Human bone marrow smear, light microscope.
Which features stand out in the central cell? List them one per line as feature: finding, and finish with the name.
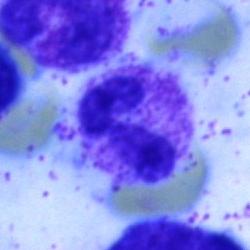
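Outline: roughly round
Nucleus: two main lobes, joined together
Lobe positions: upper left and lower right
Chromatin: dense, dark purple
Name: segmented neutrophil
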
